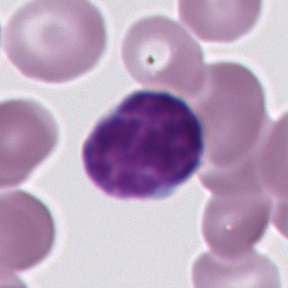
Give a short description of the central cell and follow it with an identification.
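A smooth, roughly round outline encloses this cell. Its nucleus is round to slightly oval, with no indentation or lobes, and no nucleoli can be made out within it. Cytoplasm shows only as a thin crescent along the lower edge. What is shown is a typical lymphocyte.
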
